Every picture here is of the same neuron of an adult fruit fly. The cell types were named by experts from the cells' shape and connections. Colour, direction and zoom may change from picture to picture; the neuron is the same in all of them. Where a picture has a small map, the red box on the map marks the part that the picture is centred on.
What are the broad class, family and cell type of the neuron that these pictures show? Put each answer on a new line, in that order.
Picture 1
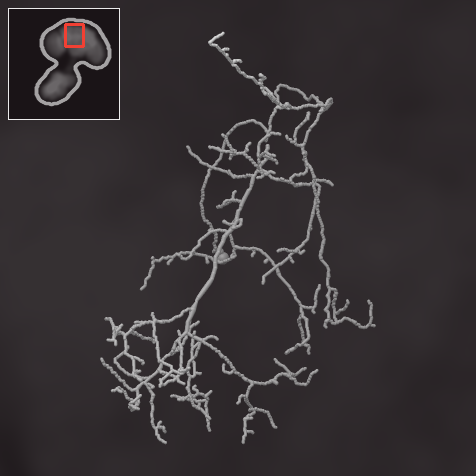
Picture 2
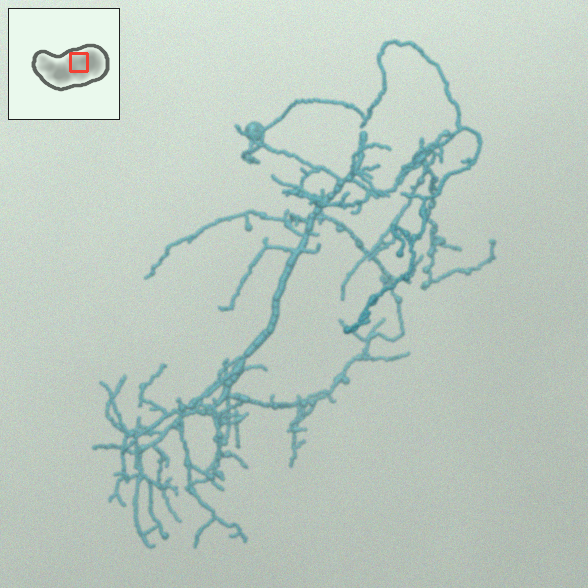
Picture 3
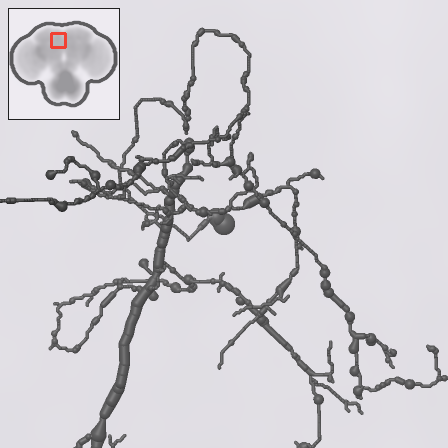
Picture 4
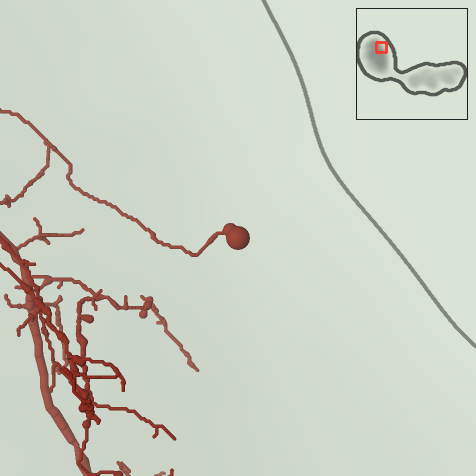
central-brain intrinsic neuron
hemilineage DM4_dorsal
SMP397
